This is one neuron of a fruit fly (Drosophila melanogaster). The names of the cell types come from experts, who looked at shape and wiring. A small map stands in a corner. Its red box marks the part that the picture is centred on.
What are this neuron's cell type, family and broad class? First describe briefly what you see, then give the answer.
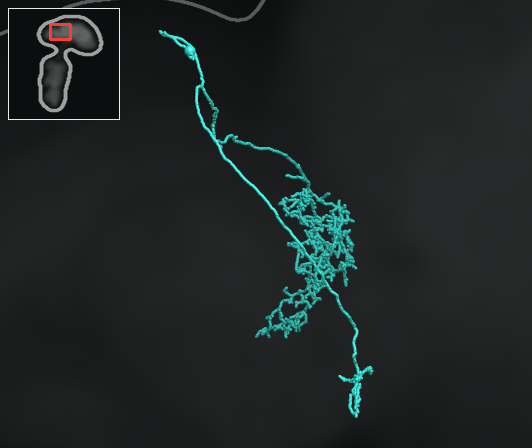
It lies in the brain. As drawn here it is taller than it is wide. Its cell type is MeLo7. The family is MeLo. Its broad class is optic-lobe intrinsic neuron.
